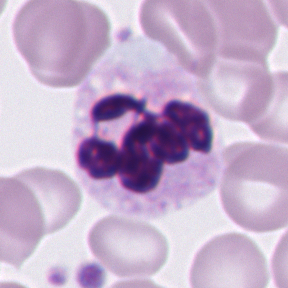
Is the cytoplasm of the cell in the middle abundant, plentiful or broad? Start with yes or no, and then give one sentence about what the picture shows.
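Yes. The cytoplasm is abundant and pale lilac-pink.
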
